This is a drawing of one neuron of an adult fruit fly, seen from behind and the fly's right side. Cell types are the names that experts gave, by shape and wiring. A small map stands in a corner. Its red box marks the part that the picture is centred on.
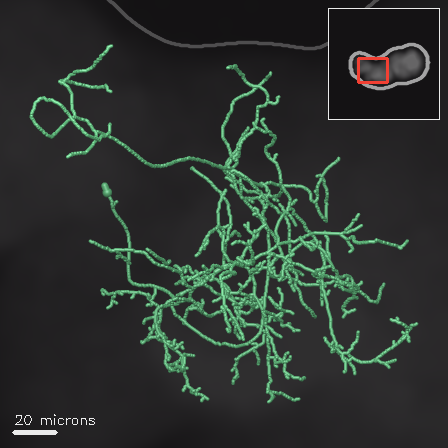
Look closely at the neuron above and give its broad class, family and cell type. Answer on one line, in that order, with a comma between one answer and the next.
nerve-cord intrinsic neuron, hemilineage 17A, IN17A040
